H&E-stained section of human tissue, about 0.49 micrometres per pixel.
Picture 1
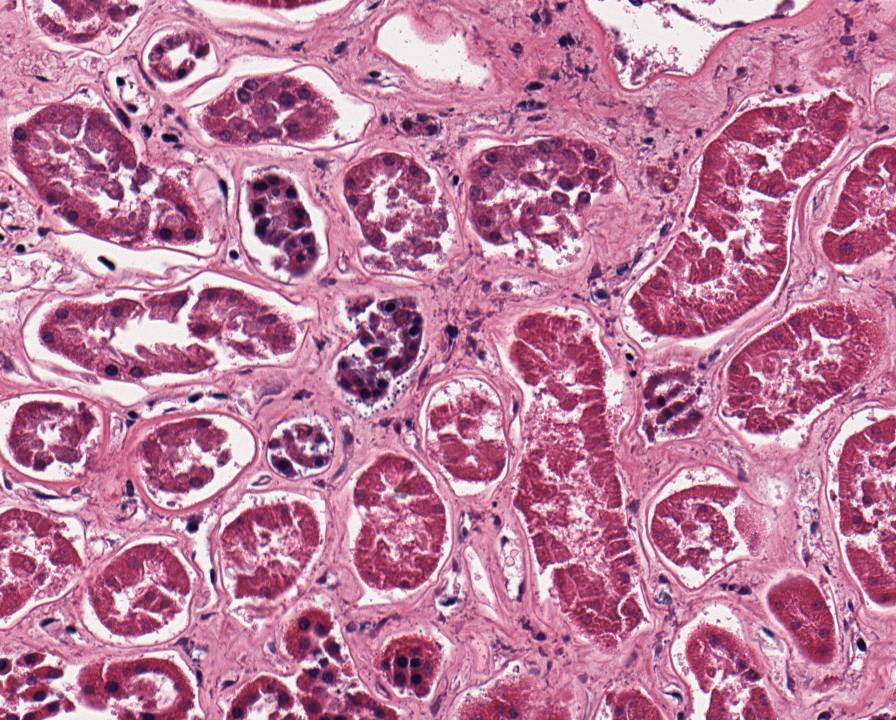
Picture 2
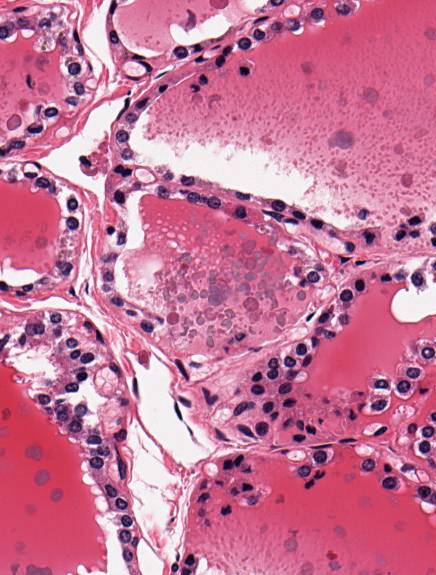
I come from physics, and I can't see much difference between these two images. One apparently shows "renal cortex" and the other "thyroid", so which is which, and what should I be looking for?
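So picture 1 is the renal cortex, and picture 2 the thyroid. In picture 1 the lining cells keep their round nuclei mostly toward the base, away from the lumen, and their luminal edges are ragged and frayed, with granular debris in some lumina. The follicles of picture 2, by contrast, are closely packed, round to angular and filled with pink colloid, each lined by a single layer of cuboidal to flattened cells with small, round, dark-staining nuclei. Stroma between the tubules in picture 1 is pale pink and fibrous with only scattered small dark nuclei, and no glomeruli are present anywhere. One more thing: the central follicle of picture 2 holds many loose rounded cells scattered within its colloid.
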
